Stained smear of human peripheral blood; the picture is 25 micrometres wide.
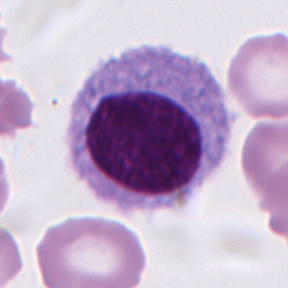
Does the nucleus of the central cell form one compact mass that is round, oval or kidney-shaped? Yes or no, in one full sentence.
Yes, one compact round, oval or kidney-shaped mass makes up the nucleus.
